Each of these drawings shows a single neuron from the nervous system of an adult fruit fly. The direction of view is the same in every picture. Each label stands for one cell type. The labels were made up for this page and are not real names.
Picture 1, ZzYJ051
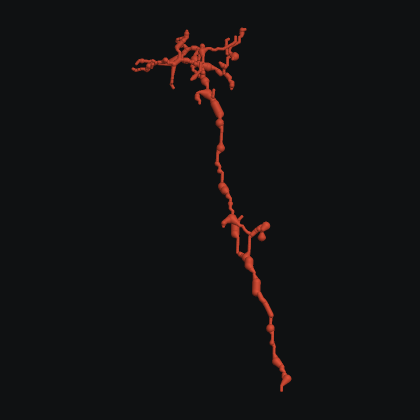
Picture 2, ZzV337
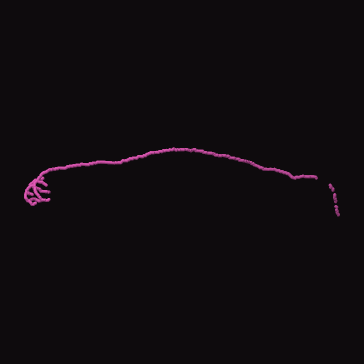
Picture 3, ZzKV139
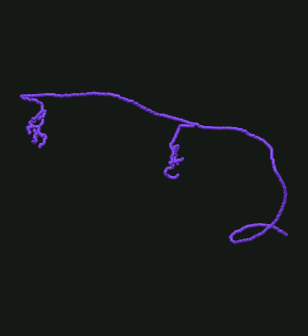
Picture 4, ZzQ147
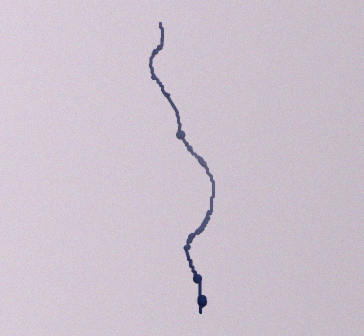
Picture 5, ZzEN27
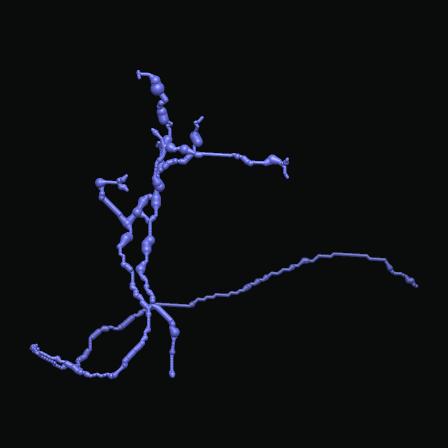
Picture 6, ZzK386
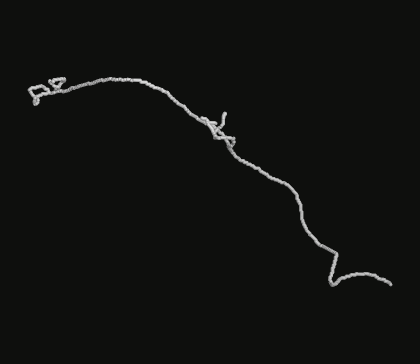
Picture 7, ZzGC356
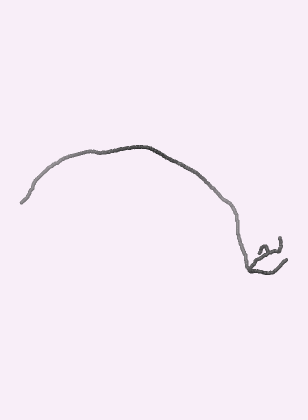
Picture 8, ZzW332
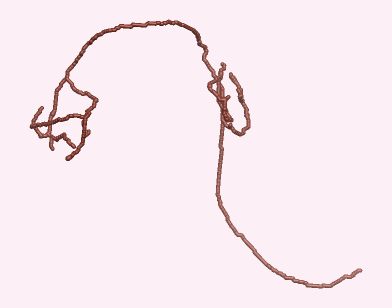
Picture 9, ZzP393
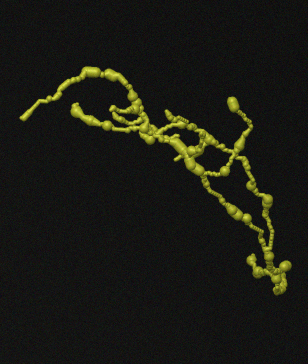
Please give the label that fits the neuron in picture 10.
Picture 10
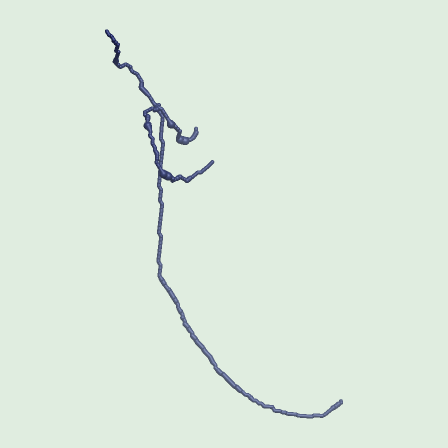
ZzW332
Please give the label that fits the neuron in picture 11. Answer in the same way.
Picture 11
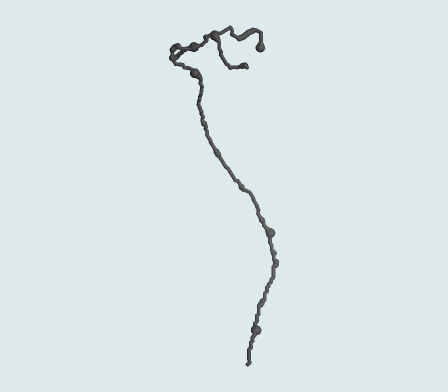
ZzQ147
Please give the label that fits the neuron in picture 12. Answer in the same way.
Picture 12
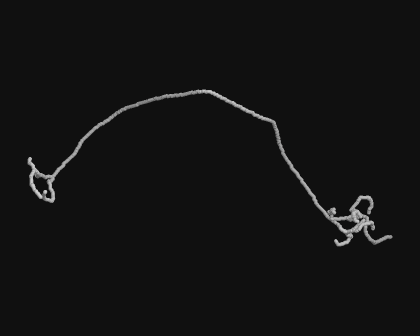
ZzGC356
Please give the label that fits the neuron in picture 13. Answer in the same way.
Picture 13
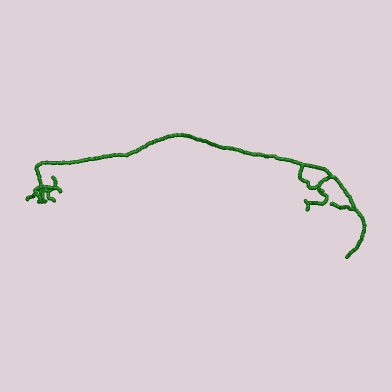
ZzV337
